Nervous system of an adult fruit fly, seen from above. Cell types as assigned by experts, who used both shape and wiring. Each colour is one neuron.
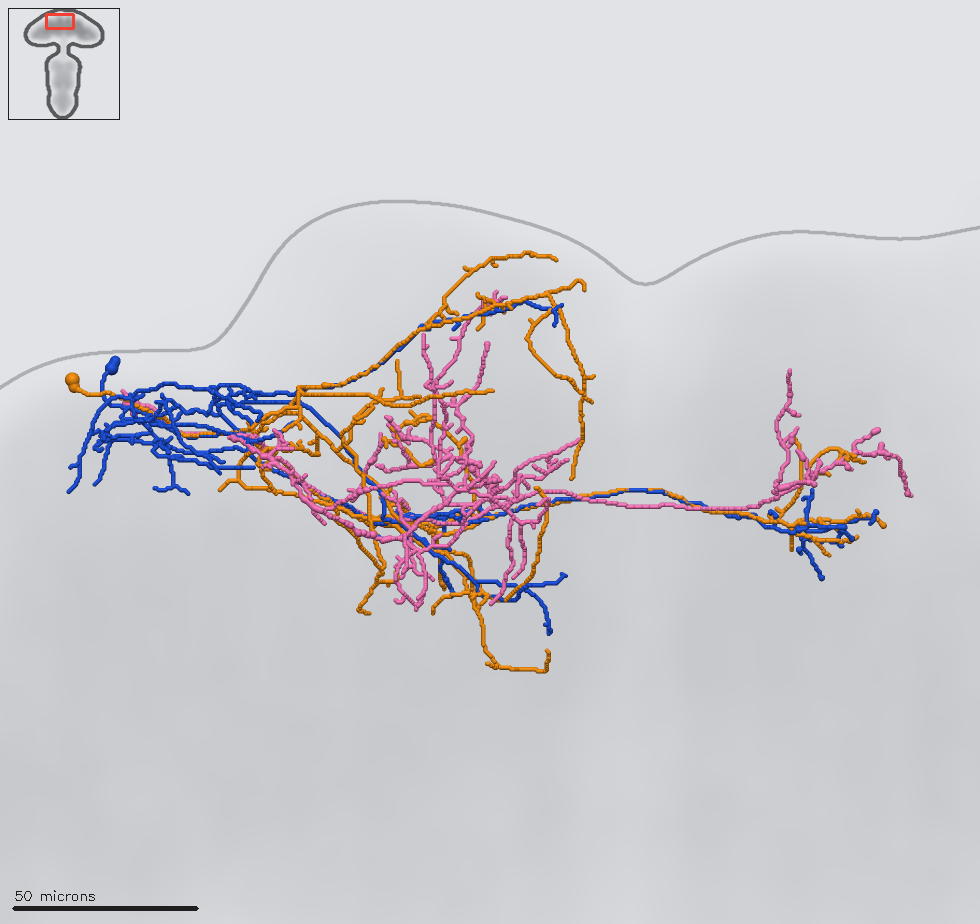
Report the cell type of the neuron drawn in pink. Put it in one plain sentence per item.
The cell type is SMP006.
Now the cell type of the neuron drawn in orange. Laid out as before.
The cell type is CB2981.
